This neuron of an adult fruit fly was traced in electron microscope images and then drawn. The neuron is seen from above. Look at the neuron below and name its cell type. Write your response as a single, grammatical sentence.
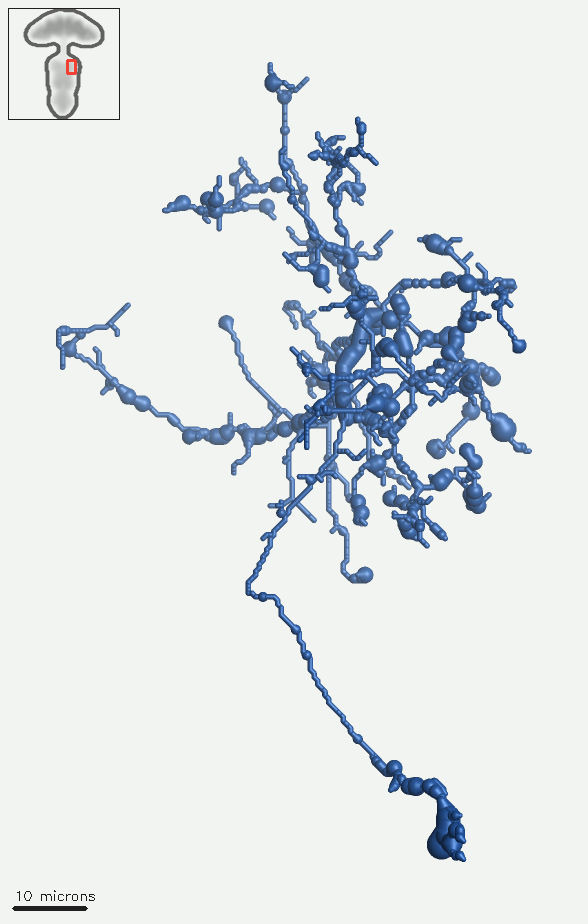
Among cell types, the one for this neuron is IN21A038.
